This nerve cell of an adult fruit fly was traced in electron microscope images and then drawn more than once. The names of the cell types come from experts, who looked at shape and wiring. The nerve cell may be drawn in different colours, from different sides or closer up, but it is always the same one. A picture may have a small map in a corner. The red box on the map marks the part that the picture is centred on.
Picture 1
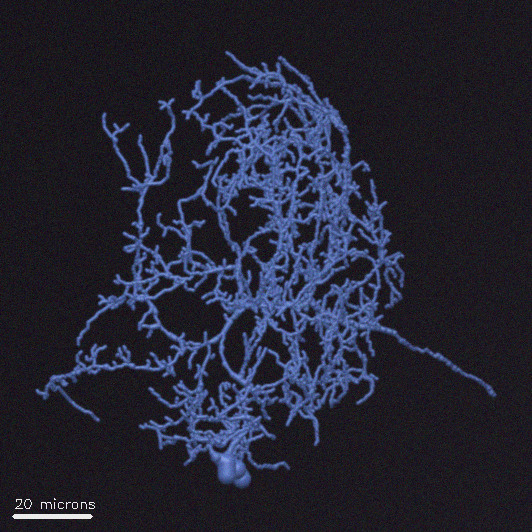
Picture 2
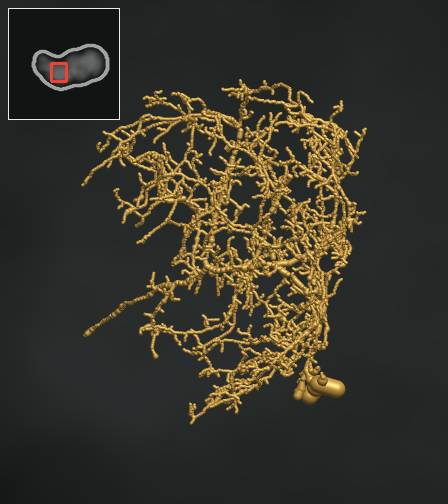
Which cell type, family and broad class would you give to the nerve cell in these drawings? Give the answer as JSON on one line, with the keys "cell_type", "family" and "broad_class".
{"cell_type": "MNml81", "family": "MNml", "broad_class": "motor neuron of the nerve cord"}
